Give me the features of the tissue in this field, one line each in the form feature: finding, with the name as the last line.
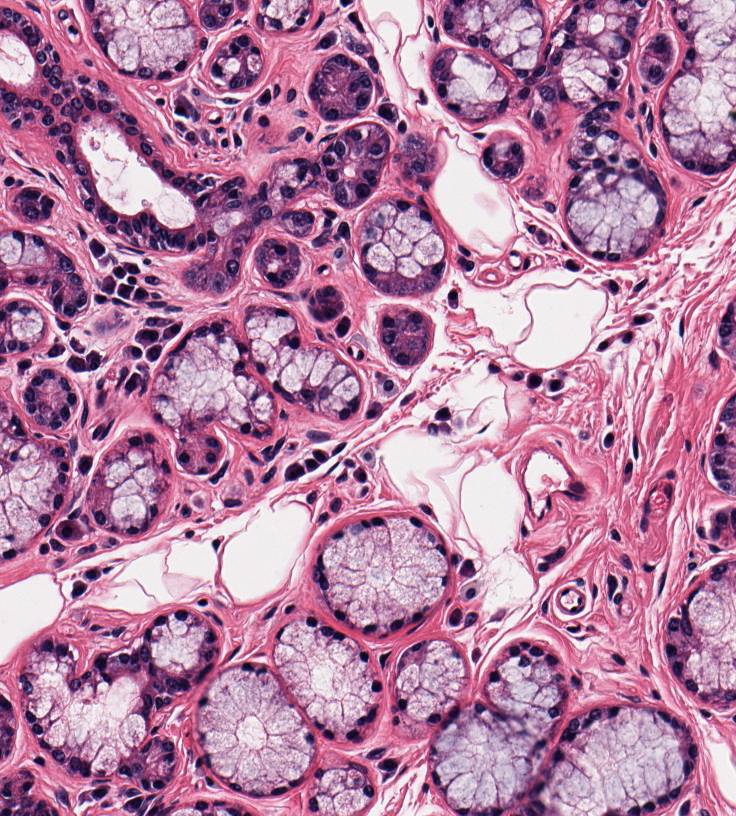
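Layout: rounded glandular acini over most of the field, grouped in clusters, with bands of pink fibrous stroma between them
Cytoplasm: in most acini, pale, grey-lilac and finely bubbly
Nuclei: in those pale acini, dark, flattened and pressed against the outer edge
Right side: dense pink collagen, its wavy fibres running obliquely from lower left to upper right
Conclusion: minor salivary gland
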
